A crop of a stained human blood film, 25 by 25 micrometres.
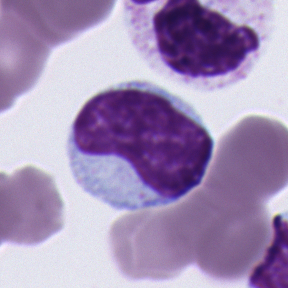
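Typical lymphocyte, the central cell, about 13 by 11 micrometres. Its nucleus, about 12 by 9 micrometres, is kidney-shaped with a shallow indentation along the lower side, and it fills about 70% of the cell's area. The chromatin looks dark purple and mottled, with paler streaks running between denser areas. Most of the cytoplasm seems to lie as a crescent on the lower-left side of the nucleus, holding fine, sparse pinkish-lilac granules.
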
